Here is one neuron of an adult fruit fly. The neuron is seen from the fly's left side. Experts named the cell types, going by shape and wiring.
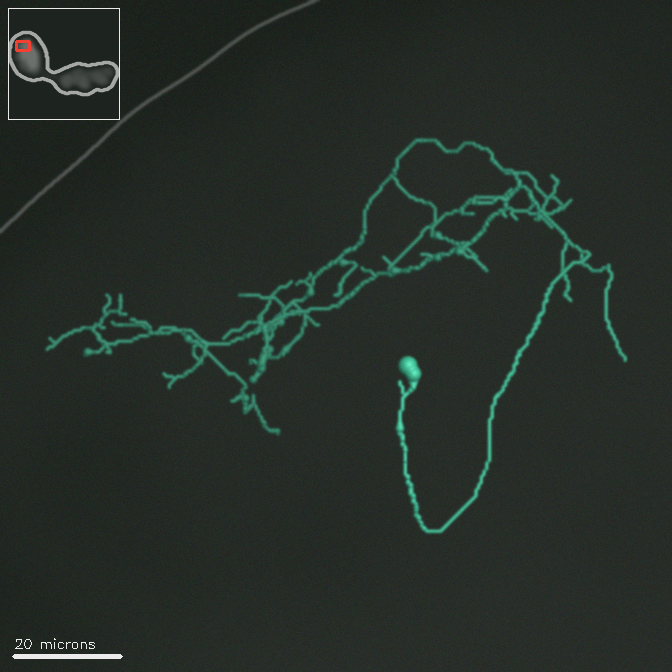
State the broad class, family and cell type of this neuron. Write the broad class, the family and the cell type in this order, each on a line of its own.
central-brain intrinsic neuron
hemilineage SIPa1_ventral
CB4111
